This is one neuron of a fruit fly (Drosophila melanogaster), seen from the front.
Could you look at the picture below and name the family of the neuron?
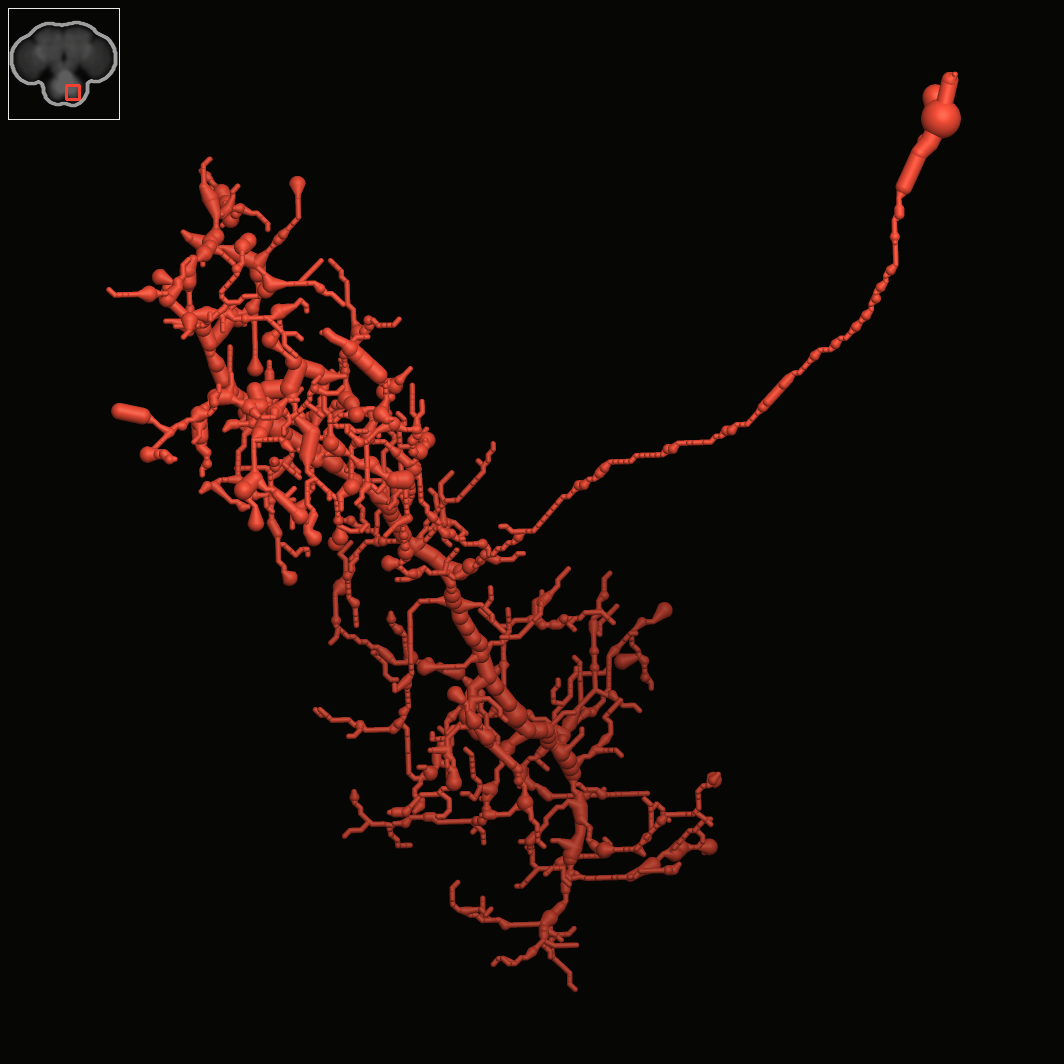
hemilineage 09A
